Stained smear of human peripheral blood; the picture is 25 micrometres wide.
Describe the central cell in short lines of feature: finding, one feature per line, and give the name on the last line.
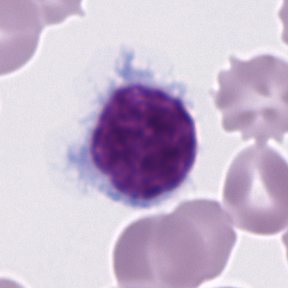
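Edge: broken into many fine, hair-like cytoplasmic projections
Projections: most prominent along the top and left sides
Cytoplasm: pale blue, no visible granules
Nucleus: round in outline, about 10 micrometres across
Name: hairy cell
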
